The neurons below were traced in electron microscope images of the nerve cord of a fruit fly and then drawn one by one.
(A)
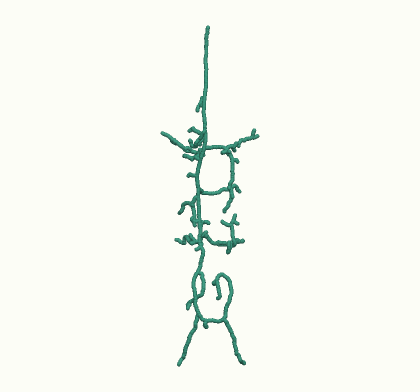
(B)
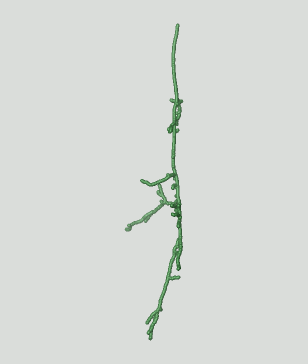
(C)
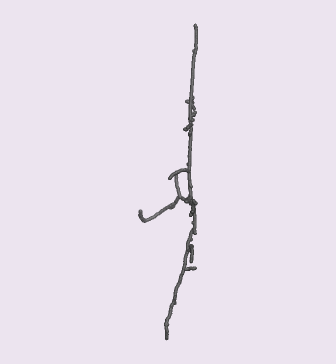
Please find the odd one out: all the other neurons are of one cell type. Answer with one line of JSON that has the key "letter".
{"letter": "A"}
